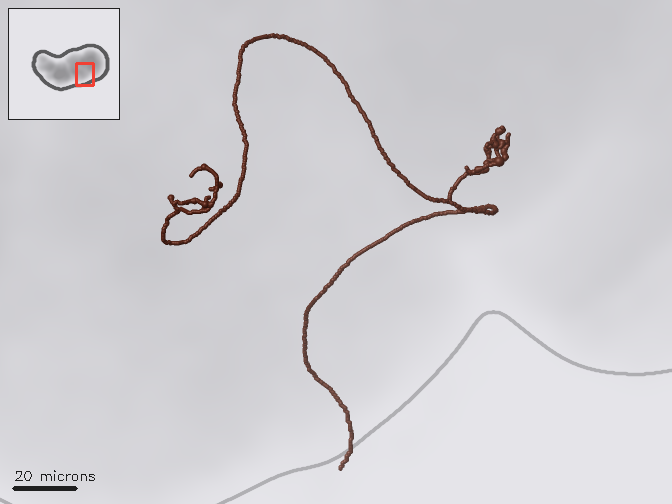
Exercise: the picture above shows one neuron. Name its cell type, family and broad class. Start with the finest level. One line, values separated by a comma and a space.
ORN_VC2, class olfactory, sensory neuron entering the brain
